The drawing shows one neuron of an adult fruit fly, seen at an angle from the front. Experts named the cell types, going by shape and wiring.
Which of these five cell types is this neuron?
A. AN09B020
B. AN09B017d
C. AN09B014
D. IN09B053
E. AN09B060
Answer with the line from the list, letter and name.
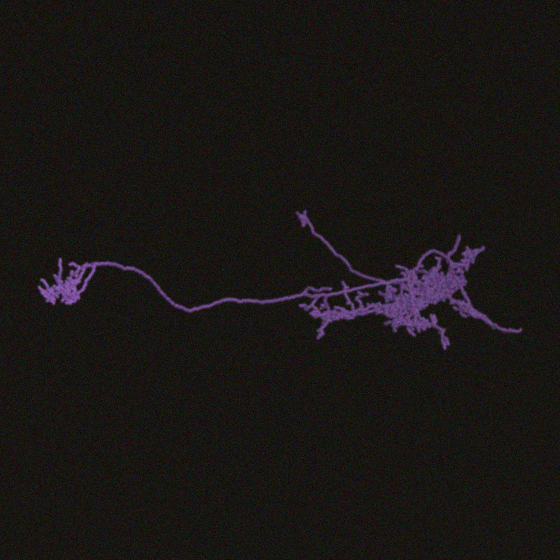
A. AN09B020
